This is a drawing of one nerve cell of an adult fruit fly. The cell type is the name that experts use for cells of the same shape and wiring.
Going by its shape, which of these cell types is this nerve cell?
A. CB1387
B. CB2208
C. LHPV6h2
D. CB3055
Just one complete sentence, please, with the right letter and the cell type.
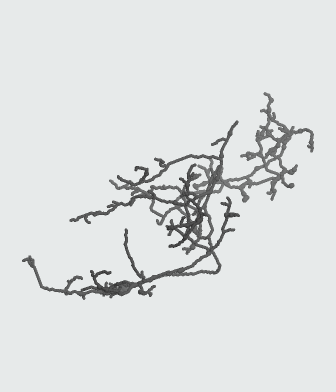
The nerve cell is sorted into cell type LHPV6h2, option C.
